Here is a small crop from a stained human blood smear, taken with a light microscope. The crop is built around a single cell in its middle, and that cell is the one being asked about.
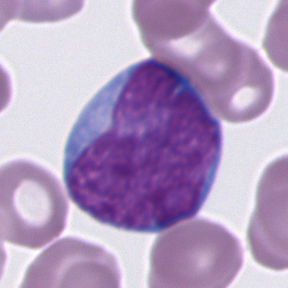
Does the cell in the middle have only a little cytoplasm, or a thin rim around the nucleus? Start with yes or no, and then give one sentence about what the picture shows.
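Yes. The nucleus fills most of the cell, leaving a crescent of cytoplasm on the left side.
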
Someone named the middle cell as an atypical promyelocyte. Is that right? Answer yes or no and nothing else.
no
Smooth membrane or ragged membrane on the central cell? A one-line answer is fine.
No projections interrupt the outline; it is smooth all the way round.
